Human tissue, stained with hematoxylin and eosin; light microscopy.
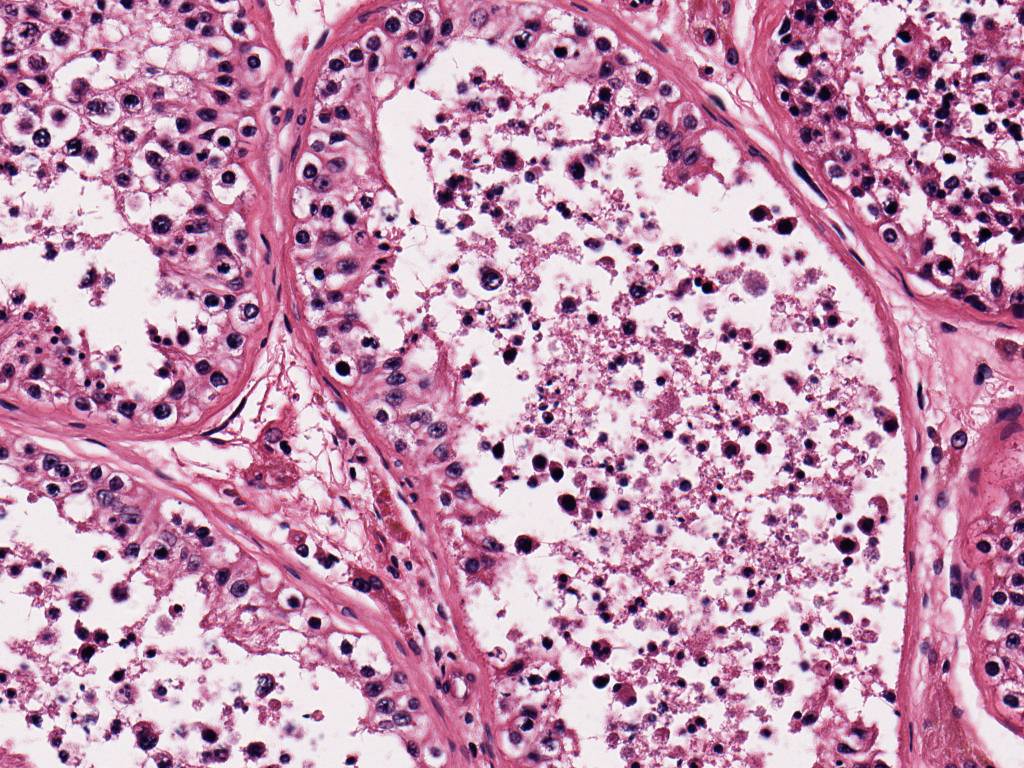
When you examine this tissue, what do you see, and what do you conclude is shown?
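Each unit is bounded by a thin band of pink fibrous tissue containing flattened, elongated dark nuclei. Its lining is stratified, several cell layers thick. The lumen of the central unit is filled with loose detached cells mixed with granular pink debris, and many of these cells have small, dense, very dark round nuclei. This tissue is testis.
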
